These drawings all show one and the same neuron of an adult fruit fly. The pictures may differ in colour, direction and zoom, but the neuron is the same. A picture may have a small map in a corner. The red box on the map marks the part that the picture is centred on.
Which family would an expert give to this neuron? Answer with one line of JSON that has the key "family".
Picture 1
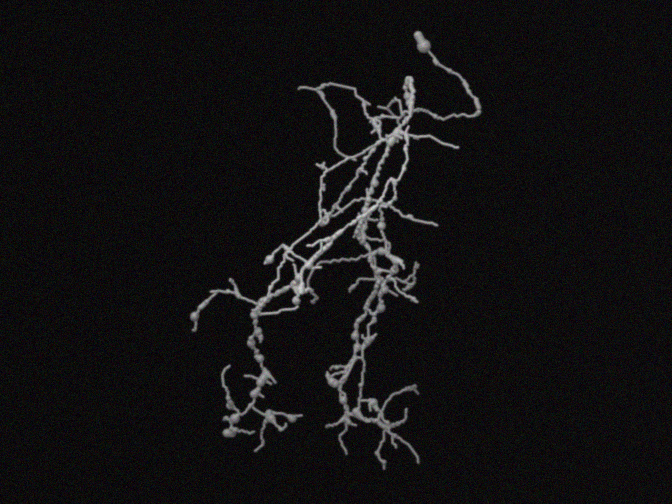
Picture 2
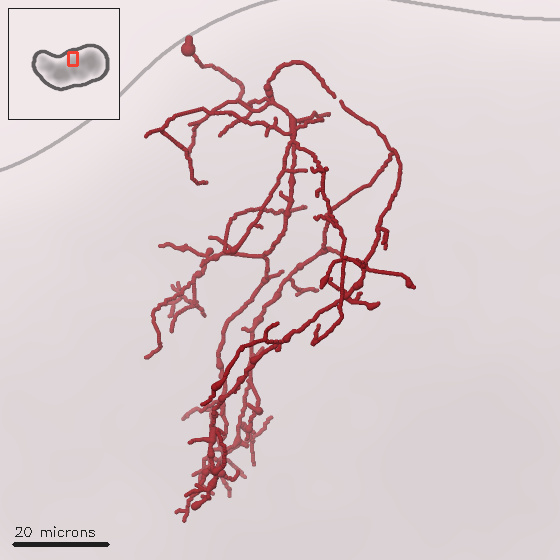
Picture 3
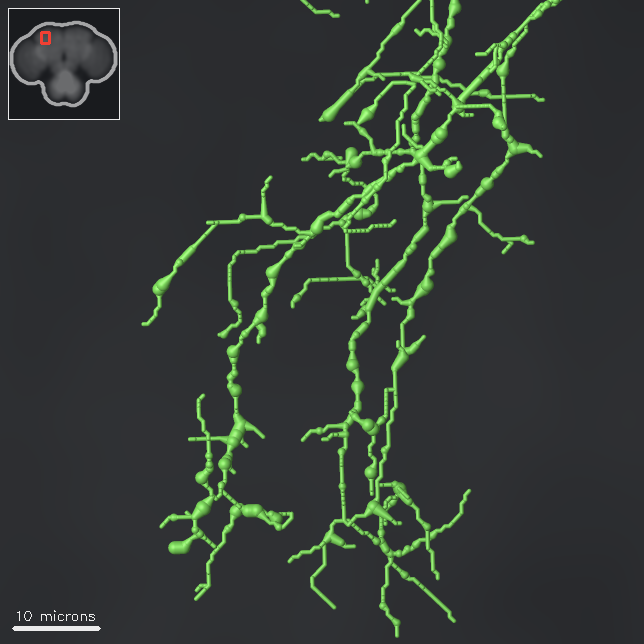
{"family": "hemilineage SLPpm1"}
